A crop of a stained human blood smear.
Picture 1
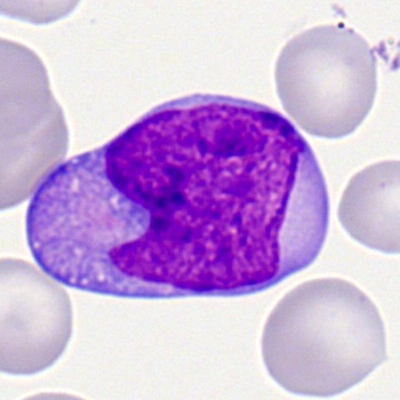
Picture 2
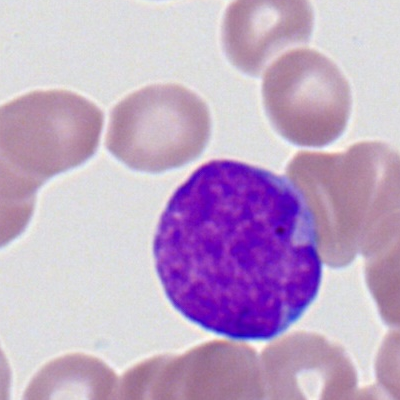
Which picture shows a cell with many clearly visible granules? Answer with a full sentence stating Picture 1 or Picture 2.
For the cell in picture 1, the cytoplasm contains many visible granules.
